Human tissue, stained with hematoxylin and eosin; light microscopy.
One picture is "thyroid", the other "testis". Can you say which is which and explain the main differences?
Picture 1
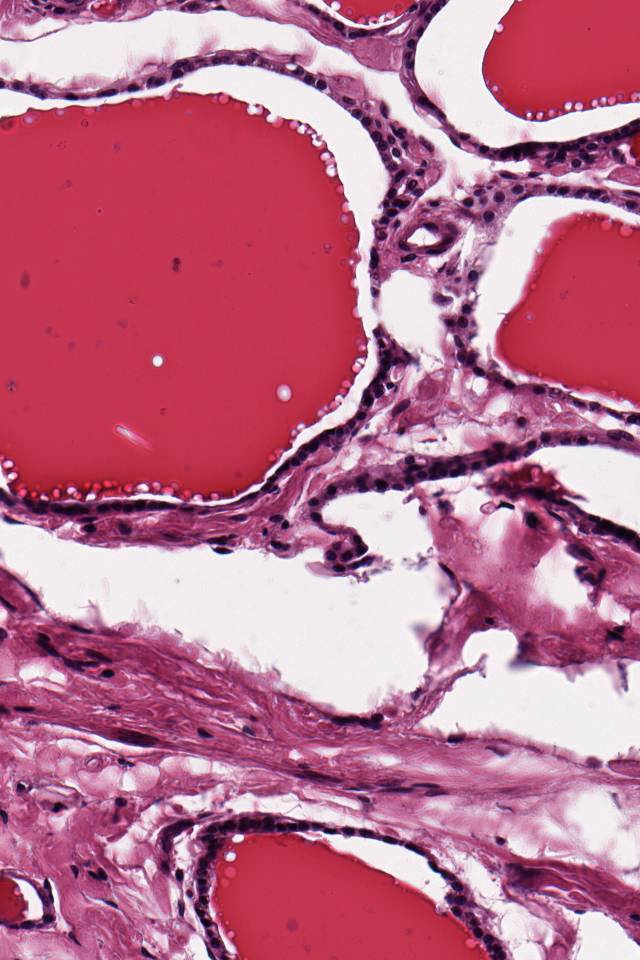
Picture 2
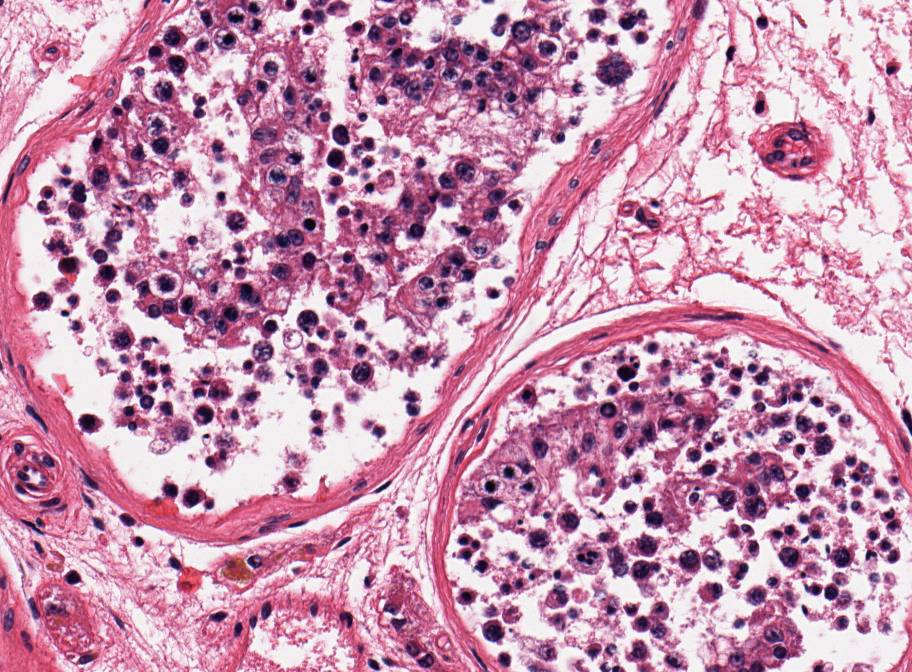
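The thyroid is picture 1, the testis picture 2. Picture 1 has rounded follicles of homogeneous red colloid over most of the upper half, lined by one layer of flattened to low cuboidal cells with evenly spaced, non-overlapping dark round nuclei. Small clear vacuoles stud the colloid edge in the large upper left follicle. Picture 2 has two big rounded tubular units, upper left and lower right, separated by stroma, and many detached cells with small, dark, condensed round nuclei. A little golden-brown pigment sits in the stroma at bottom centre.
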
